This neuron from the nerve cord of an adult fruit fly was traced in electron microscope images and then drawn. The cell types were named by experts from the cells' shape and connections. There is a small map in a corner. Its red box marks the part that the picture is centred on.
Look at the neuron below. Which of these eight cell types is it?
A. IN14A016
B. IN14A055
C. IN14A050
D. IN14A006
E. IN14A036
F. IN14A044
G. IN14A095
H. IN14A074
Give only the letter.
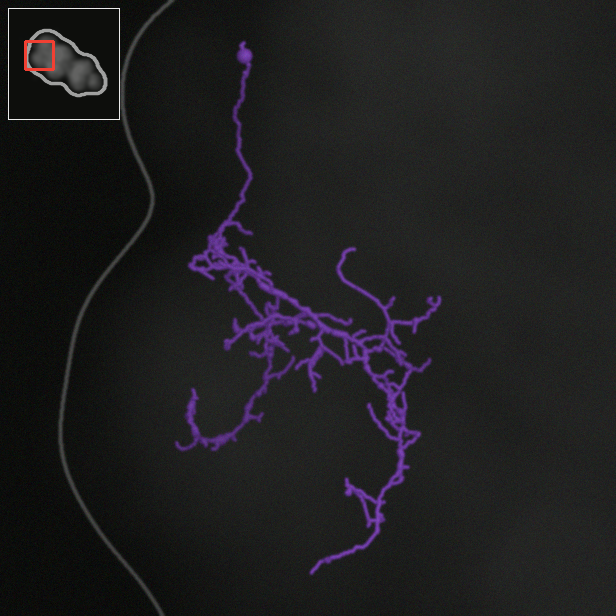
B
